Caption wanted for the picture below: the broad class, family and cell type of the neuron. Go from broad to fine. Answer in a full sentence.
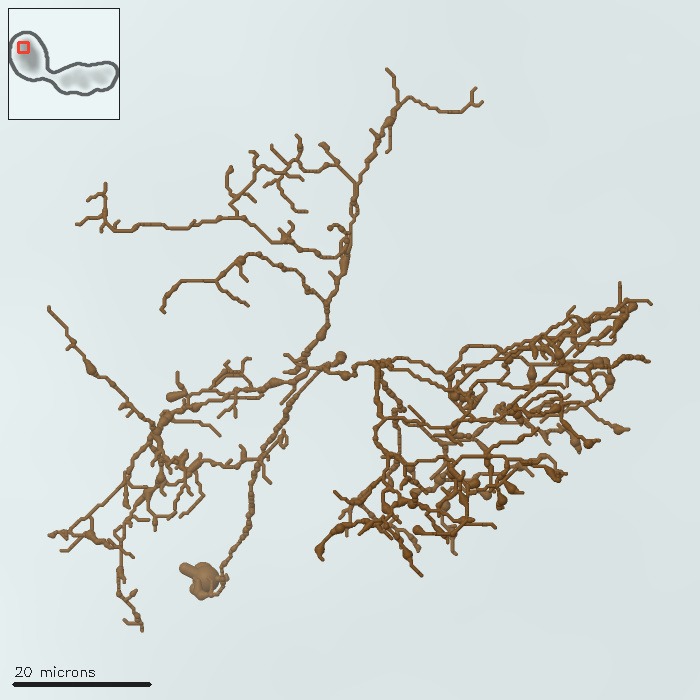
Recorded: A central-brain intrinsic neuron of hemilineage AOTUv4_ventral, type FB5O.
